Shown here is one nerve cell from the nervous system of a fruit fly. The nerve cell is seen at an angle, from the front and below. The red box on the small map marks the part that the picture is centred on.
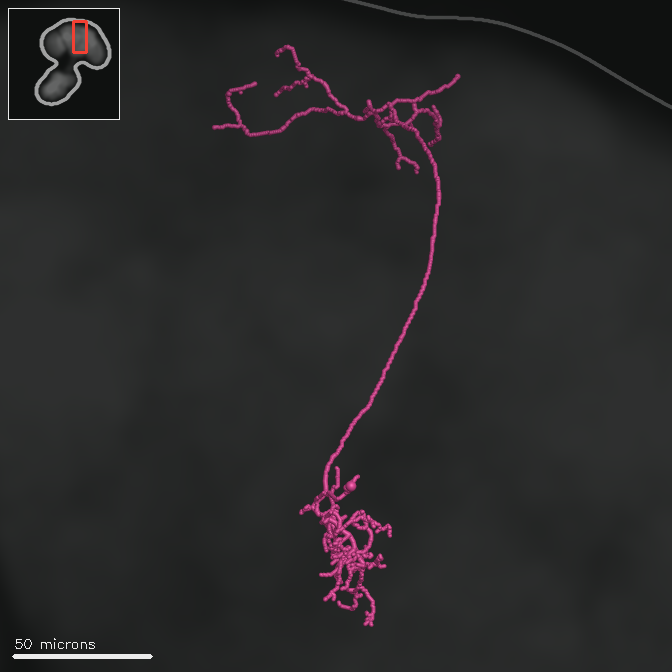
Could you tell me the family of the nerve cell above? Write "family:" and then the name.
family: hemilineage FLAa2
